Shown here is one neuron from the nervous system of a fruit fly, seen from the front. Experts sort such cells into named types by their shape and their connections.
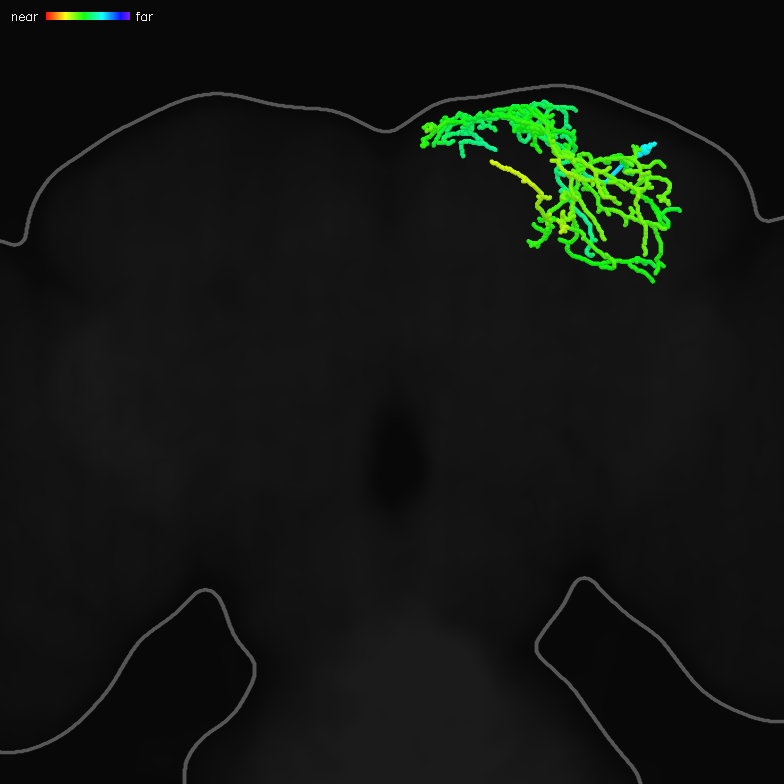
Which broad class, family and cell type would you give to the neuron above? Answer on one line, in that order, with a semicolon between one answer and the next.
central-brain intrinsic neuron; hemilineage SLPpl1; CB1610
